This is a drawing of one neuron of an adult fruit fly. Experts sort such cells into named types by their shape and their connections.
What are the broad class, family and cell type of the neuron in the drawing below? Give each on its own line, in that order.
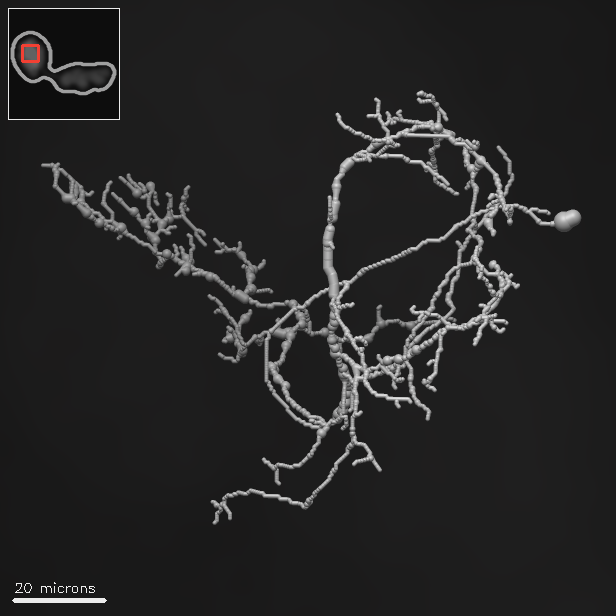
central-brain intrinsic neuron
hemilineage VLPp2
PS206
